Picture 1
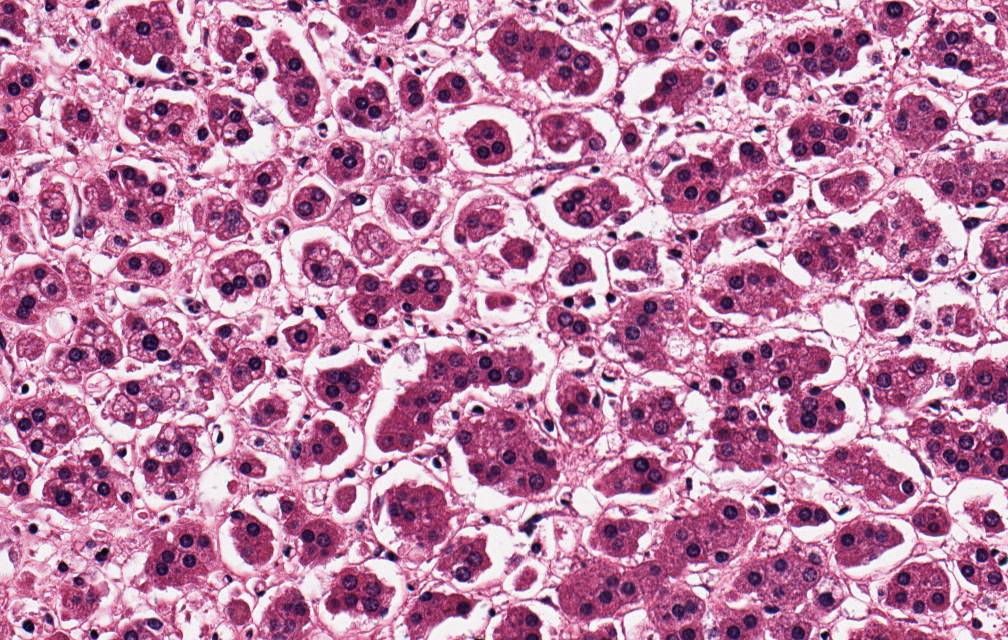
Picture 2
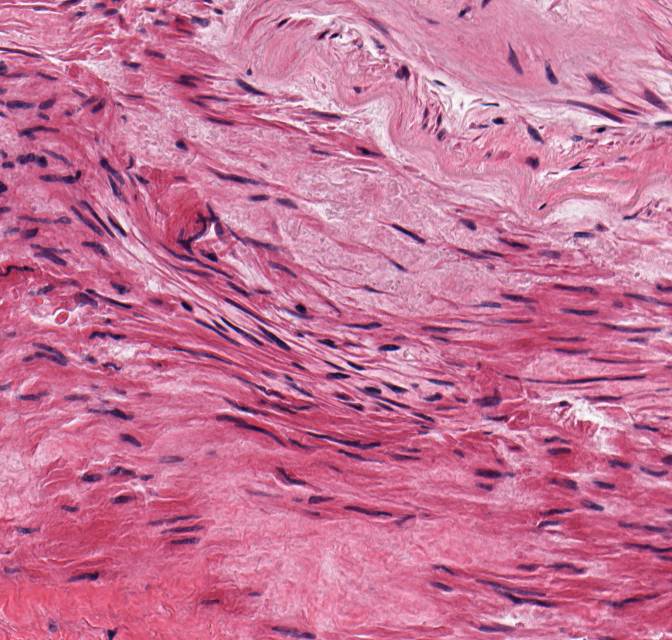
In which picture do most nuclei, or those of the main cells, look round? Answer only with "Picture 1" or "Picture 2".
Picture 1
